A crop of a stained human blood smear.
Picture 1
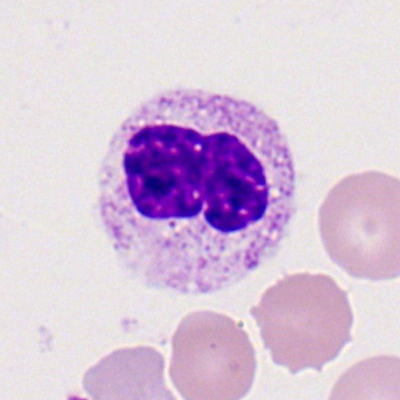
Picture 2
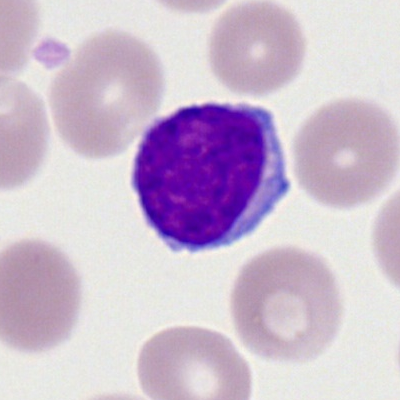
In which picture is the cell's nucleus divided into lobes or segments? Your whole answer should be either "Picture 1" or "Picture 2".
Picture 1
